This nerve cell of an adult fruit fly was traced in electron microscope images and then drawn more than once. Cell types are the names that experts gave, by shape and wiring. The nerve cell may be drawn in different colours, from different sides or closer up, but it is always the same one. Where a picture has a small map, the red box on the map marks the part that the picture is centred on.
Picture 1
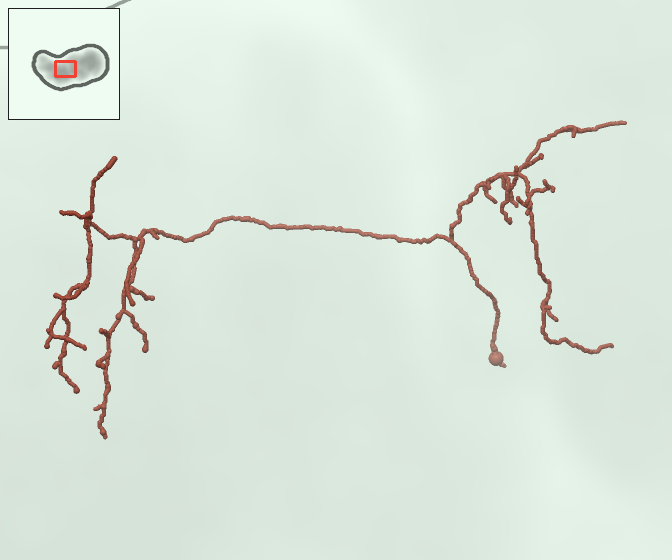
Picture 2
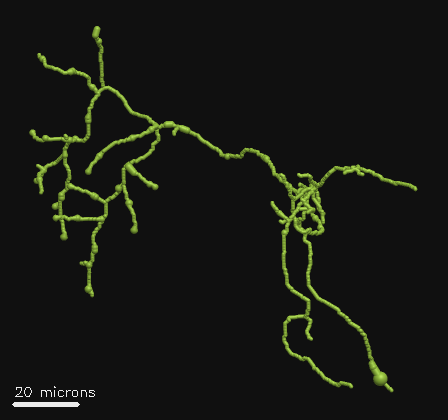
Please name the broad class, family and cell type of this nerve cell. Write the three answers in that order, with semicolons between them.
visual centrifugal neuron; LPT; LPT111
